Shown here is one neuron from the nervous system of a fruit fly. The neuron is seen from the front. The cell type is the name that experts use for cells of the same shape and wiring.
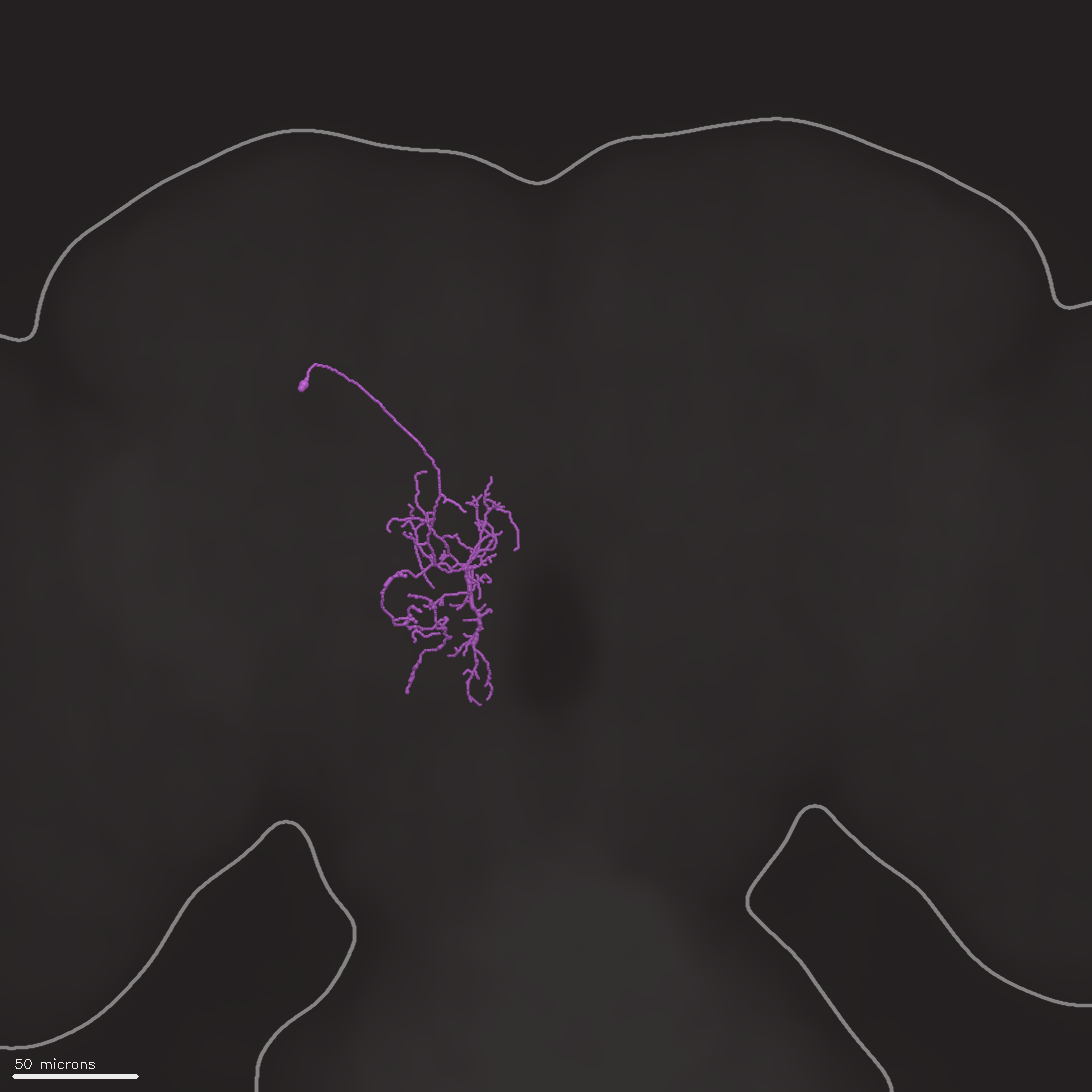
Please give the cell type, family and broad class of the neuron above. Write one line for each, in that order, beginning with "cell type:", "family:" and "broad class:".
cell type: PS034
family: hemilineage AOTUv1_ventral
broad class: central-brain intrinsic neuron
